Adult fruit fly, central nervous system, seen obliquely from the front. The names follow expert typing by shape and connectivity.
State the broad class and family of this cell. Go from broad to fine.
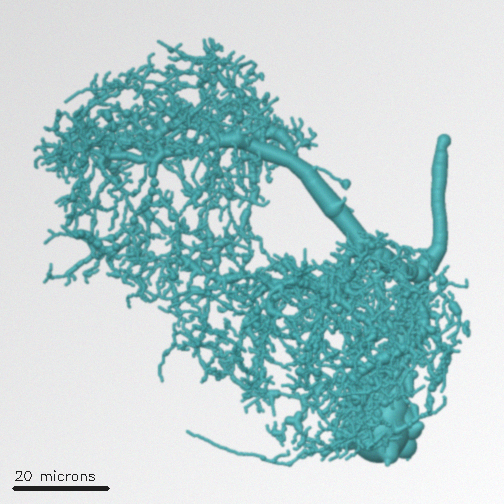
motor neuron of the nerve cord; MNad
